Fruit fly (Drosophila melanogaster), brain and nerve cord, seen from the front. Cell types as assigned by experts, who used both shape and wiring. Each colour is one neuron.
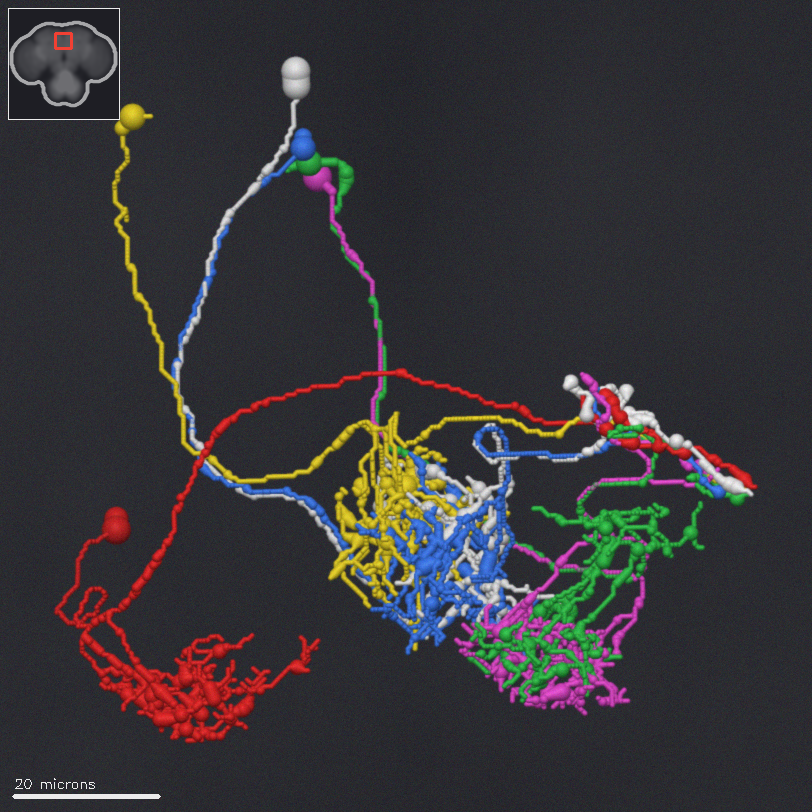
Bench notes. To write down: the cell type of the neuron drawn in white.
FC1E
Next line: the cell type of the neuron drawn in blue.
FC1F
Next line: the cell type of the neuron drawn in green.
FC3_b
